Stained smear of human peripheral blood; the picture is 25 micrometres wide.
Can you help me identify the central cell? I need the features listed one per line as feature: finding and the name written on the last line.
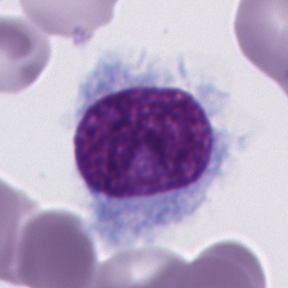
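Outline: ragged, I'd say, with fine hair-like cytoplasmic projections all round
Colour: cytoplasm pale greyish-blue
Rim: cytoplasm wider above and below the nucleus than at its sides
Granules: none distinct in the cytoplasm
Name: hairy cell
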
